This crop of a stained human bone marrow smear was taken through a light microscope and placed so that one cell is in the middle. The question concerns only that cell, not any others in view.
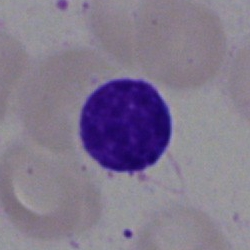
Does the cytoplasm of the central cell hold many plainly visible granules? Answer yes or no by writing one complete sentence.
No, this cell has a cytoplasm without visible granules.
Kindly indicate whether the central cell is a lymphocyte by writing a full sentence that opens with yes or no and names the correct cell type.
Yes, it is a lymphocyte that is seen at the centre of the crop.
